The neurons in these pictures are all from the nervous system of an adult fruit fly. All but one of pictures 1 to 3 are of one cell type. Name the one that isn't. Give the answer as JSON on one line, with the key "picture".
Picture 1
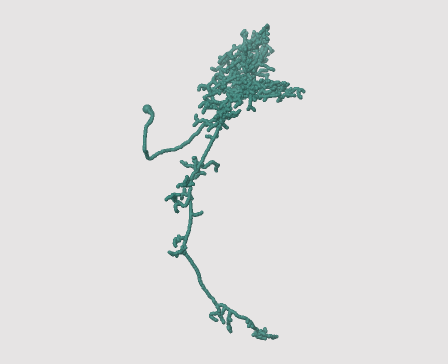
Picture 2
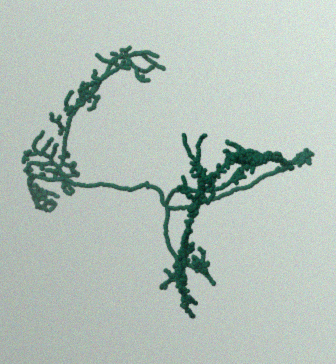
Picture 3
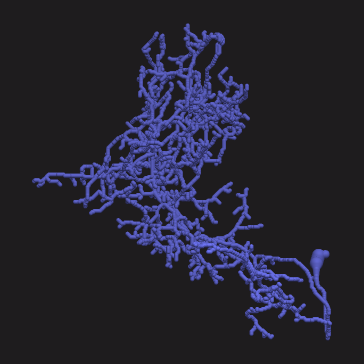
{"picture": 2}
